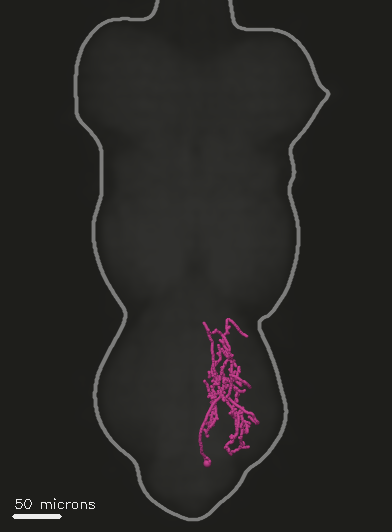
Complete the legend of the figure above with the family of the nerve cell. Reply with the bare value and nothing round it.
hemilineage 04B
